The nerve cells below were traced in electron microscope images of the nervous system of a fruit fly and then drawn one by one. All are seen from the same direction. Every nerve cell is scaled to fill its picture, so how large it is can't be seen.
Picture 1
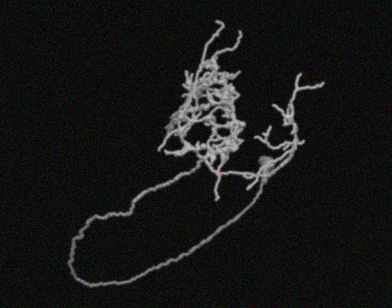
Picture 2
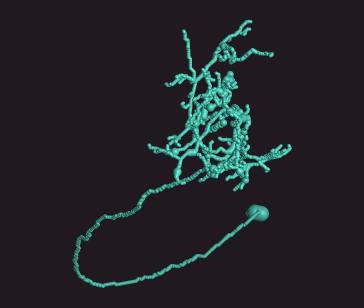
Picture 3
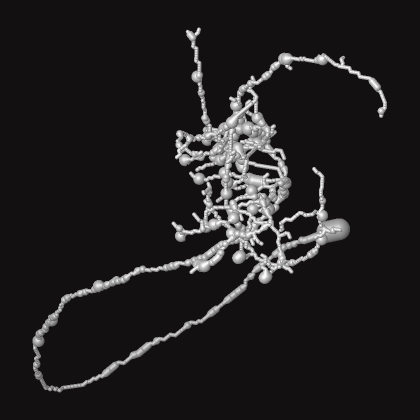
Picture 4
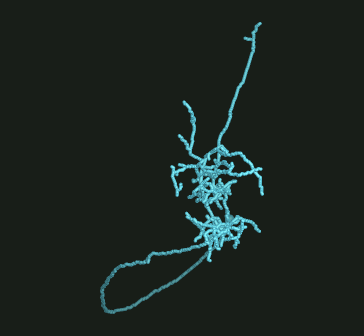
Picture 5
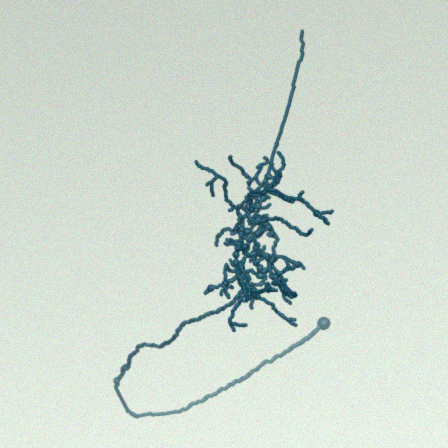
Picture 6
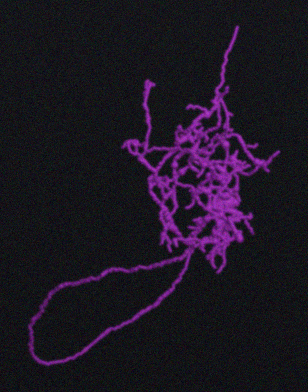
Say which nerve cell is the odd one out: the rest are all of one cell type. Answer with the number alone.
1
